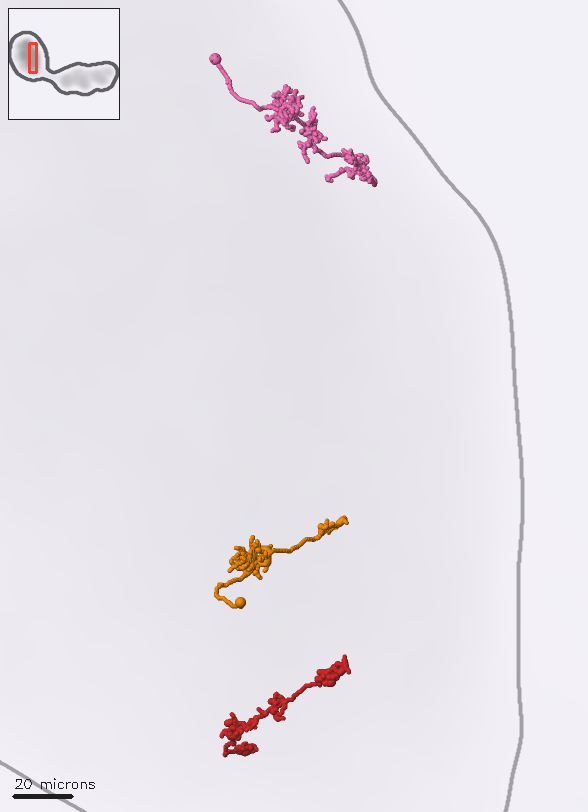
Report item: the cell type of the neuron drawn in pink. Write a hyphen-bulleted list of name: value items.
- cell type: Tm3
